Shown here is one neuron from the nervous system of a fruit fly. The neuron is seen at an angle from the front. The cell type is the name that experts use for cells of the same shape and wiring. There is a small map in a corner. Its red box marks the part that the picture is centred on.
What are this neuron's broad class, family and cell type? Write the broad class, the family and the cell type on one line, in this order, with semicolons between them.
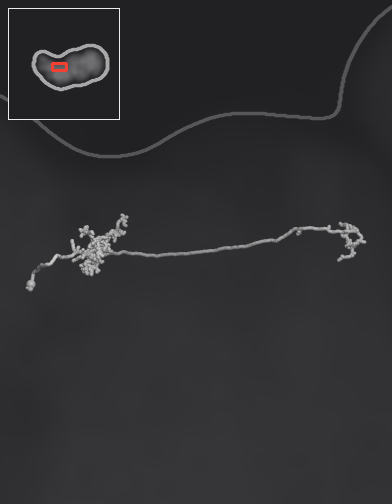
optic-lobe intrinsic neuron; Tm; Tm5b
